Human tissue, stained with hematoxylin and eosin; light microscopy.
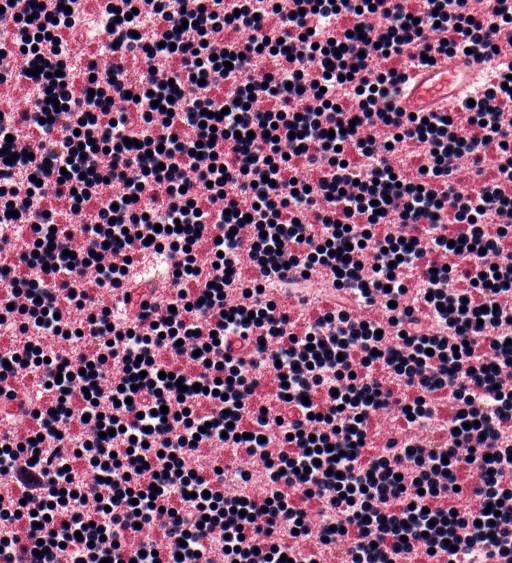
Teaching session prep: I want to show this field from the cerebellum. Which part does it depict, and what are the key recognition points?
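Field: granular layer. Small round nuclei packed densely and fairly evenly throughout; no layering, lobules or organized units. Most nuclei small, round, dark, with scant cytoplasm.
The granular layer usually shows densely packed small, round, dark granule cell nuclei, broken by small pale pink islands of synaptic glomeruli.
Irregular pink, finely granular to fibrillary patches between nuclei.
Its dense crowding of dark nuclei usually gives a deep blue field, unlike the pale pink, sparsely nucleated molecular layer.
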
